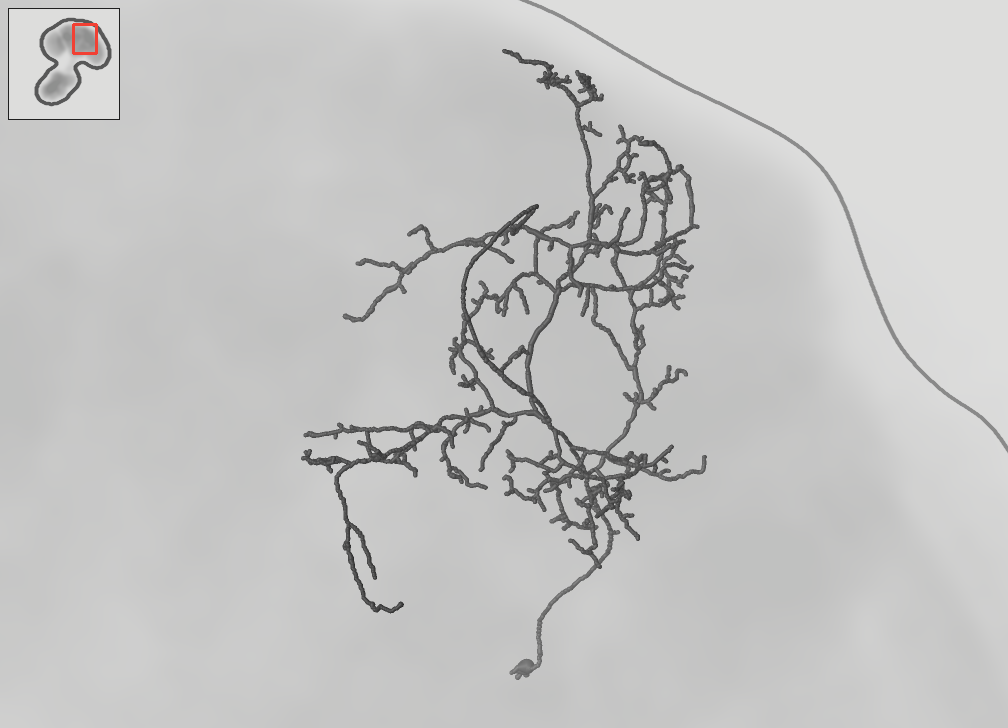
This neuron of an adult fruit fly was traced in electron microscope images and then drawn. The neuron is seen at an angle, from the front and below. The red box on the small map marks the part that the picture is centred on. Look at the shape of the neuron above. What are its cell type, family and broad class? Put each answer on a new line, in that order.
aIPg2
hemilineage VLPl&p1_posterior
central-brain intrinsic neuron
